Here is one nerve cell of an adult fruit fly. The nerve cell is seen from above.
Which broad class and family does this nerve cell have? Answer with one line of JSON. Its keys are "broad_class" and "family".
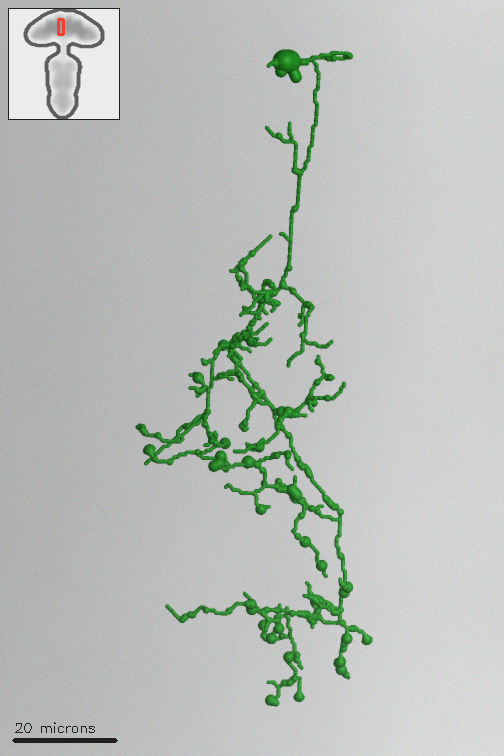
{"broad_class": "central-brain intrinsic neuron", "family": "hemilineage SMPad2"}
